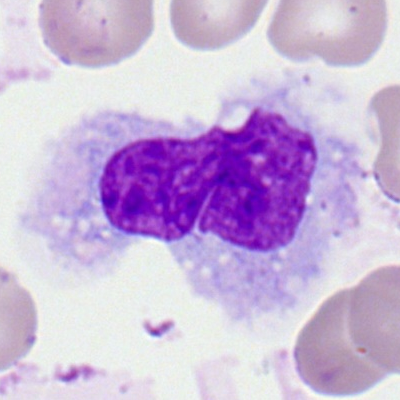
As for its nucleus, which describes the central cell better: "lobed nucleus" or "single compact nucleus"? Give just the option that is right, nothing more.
Lobed nucleus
